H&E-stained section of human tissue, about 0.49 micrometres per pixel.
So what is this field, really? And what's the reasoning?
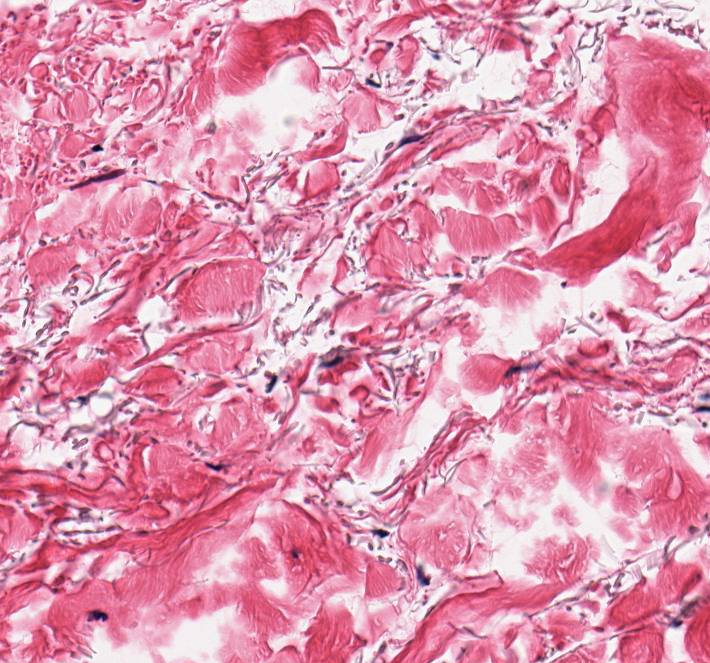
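Answer: dermis. Orientation: irregular pink fibrous bundles, cut in many different orientations, fill the field with no single prevailing direction. Stain: the bundles are a strong pink-red with eosin.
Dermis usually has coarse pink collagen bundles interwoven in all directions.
Interstices: fine, thin, wavy fibres form a loose network between the bundles. Nuclei: sparse, a few small, dark, elongated shapes between the bundles.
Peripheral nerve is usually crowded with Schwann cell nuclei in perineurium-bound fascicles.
These nuclei are sparse.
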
